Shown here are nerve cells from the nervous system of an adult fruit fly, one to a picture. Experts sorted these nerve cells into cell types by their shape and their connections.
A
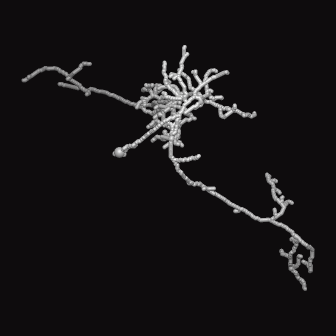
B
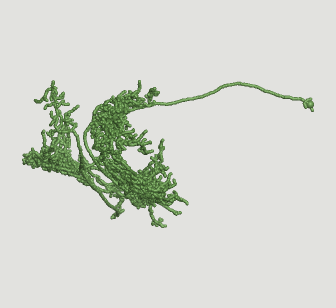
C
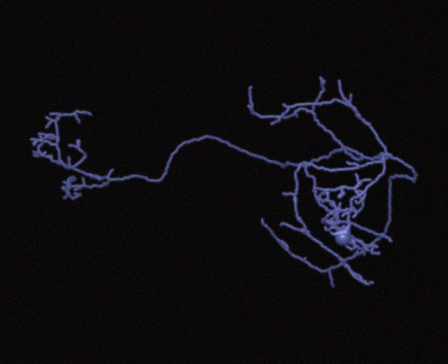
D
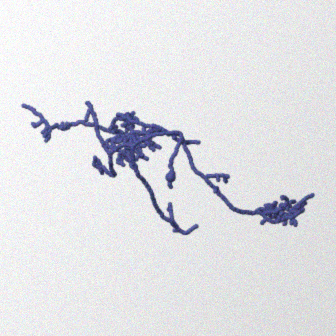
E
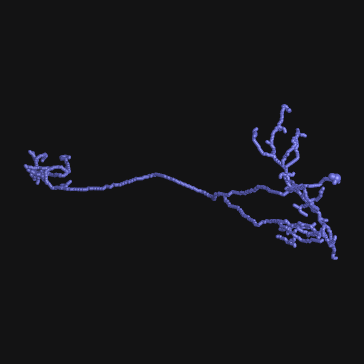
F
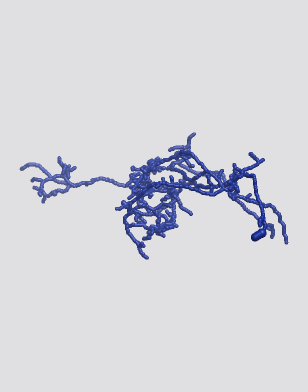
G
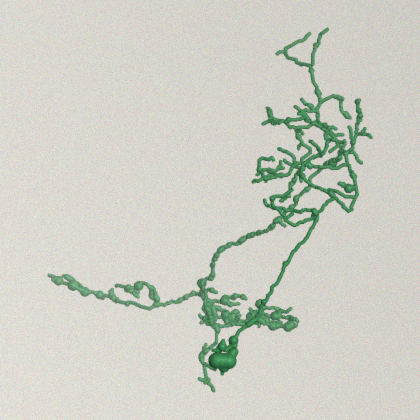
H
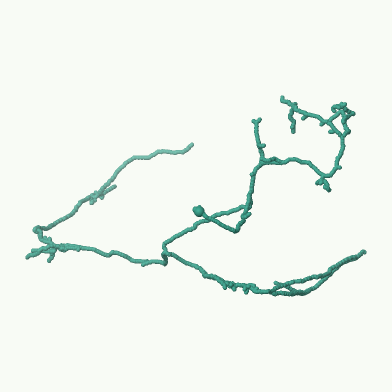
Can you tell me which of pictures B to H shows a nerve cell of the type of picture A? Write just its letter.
F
